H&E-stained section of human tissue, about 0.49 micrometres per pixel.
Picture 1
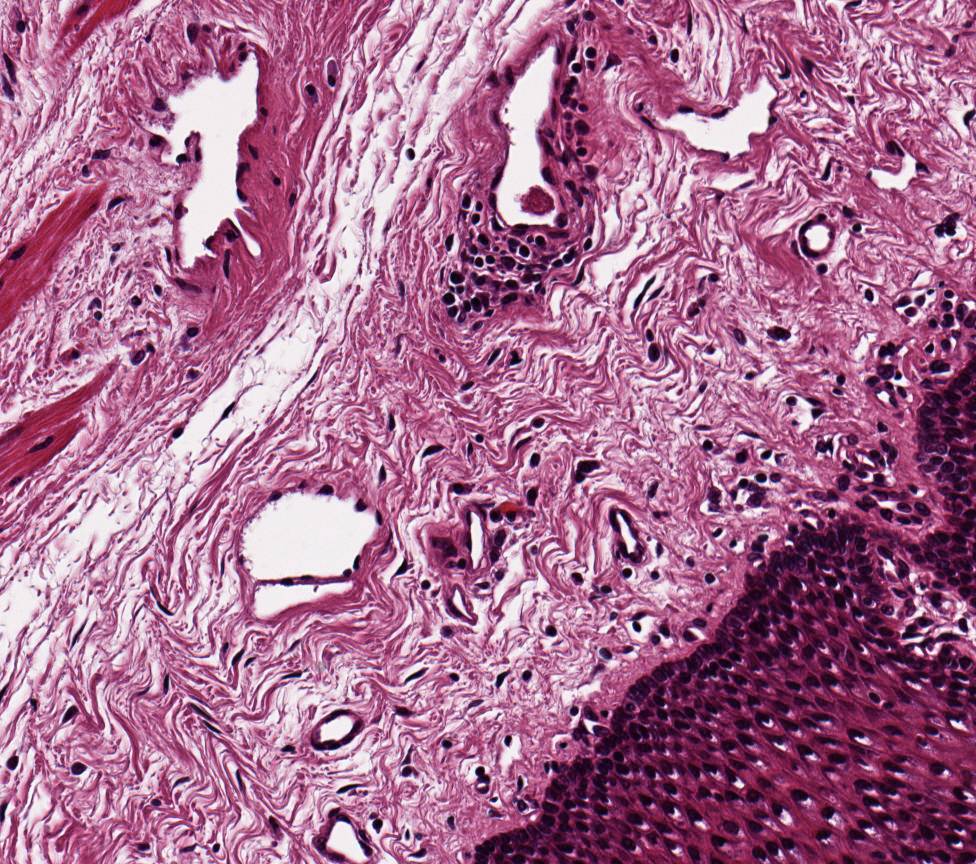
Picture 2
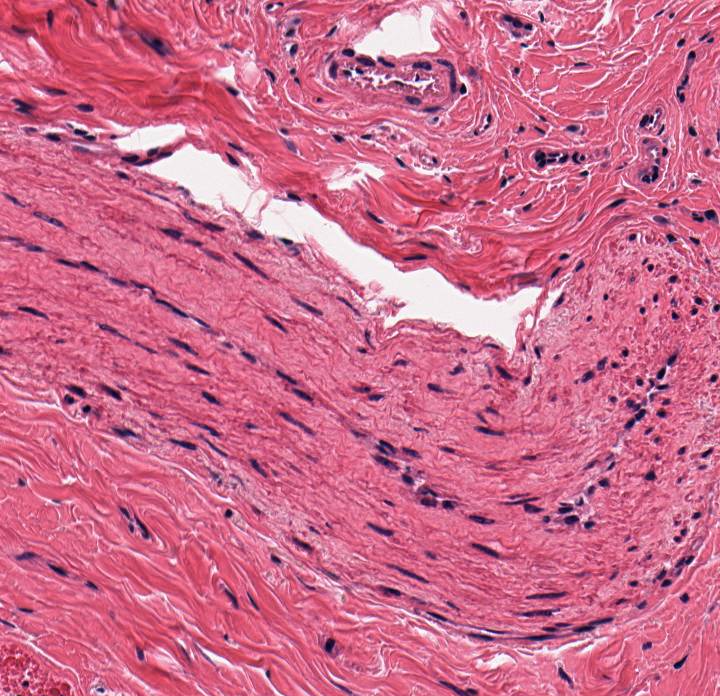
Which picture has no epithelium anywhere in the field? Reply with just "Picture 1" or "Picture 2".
Picture 2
